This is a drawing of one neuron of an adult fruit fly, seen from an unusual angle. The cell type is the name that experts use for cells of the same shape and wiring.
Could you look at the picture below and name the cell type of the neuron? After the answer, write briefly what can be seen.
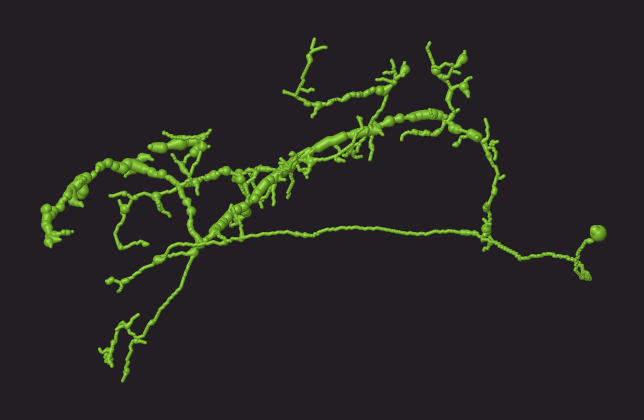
It is of cell type IN06B066. This is a nerve-cord intrinsic neuron. The cell body is on the right of the picture. The picture shows dozens of branch ends.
